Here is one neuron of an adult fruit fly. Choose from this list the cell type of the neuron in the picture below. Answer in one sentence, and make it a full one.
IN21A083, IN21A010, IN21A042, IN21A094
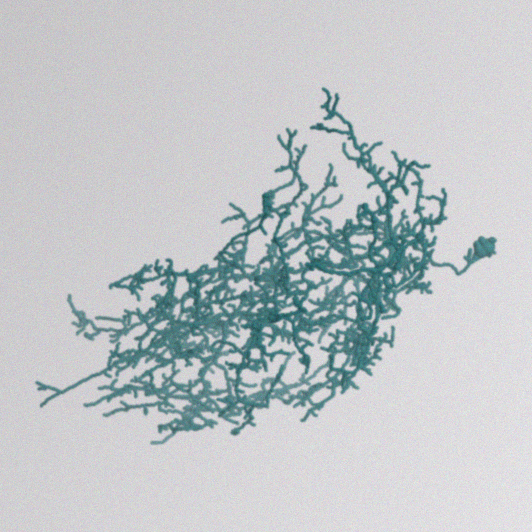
Under cell type classification, the neuron is IN21A010.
